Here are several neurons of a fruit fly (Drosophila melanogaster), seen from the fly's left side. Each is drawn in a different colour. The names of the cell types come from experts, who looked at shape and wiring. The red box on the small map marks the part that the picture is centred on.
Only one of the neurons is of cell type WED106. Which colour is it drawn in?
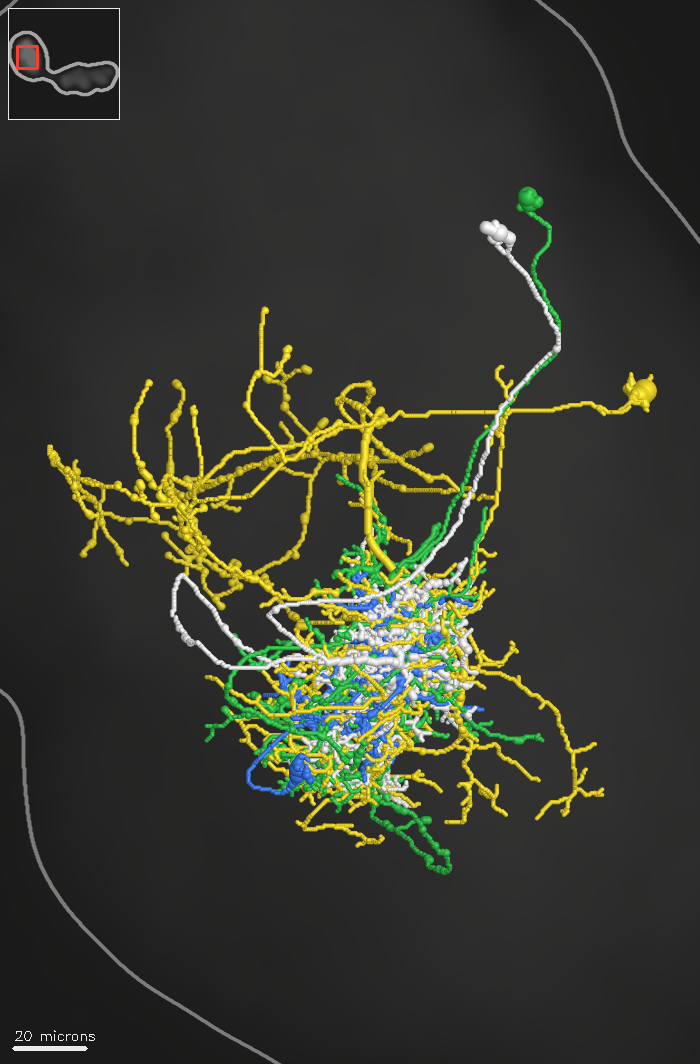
green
